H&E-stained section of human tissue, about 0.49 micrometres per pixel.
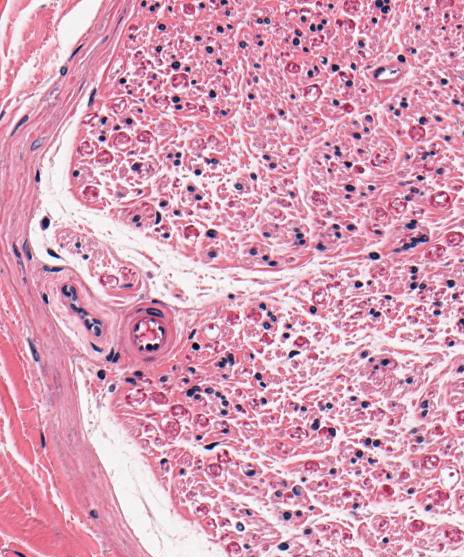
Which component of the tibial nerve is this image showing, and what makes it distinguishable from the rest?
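Nerve fascicle, I think, is what this field shows. Small dark oval nuclei are scattered singly between the fibres throughout the bundles.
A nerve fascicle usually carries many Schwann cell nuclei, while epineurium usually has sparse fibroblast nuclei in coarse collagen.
There's a small round thick-walled arteriole at the left edge of the nerve tissue, near the middle of the field. Along that left side, empty white clefts part it from the surrounding connective tissue. And I see no fat cells anywhere.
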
